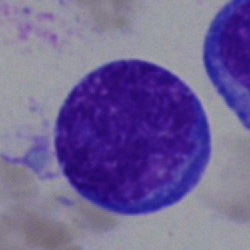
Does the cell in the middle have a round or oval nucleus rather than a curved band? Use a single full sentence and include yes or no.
Yes, in this cell the nucleus is one compact, round or oval mass.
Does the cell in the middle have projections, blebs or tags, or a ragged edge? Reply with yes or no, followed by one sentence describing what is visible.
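No. The cell outline is round and smooth.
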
